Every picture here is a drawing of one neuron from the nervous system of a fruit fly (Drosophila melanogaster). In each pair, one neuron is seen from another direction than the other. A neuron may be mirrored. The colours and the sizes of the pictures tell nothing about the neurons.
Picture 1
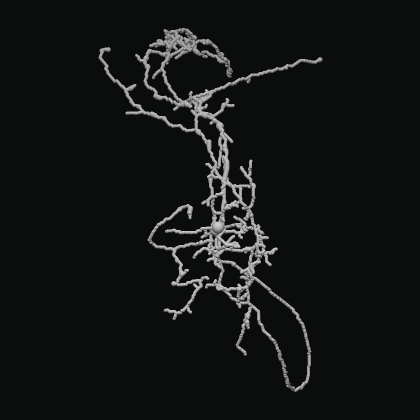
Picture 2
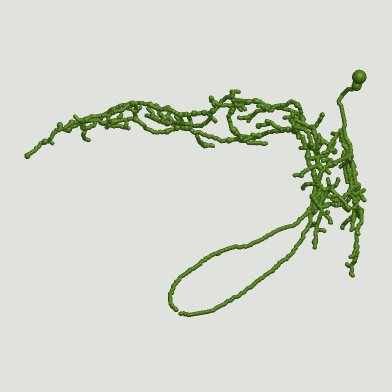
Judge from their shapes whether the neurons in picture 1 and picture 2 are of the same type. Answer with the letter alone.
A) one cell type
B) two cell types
A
